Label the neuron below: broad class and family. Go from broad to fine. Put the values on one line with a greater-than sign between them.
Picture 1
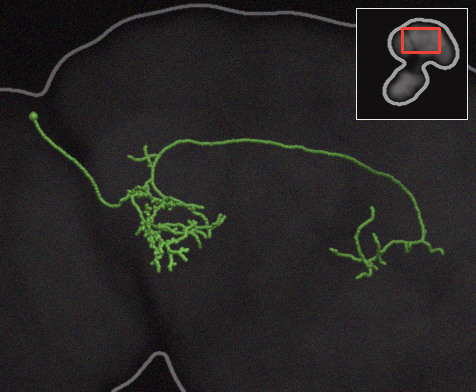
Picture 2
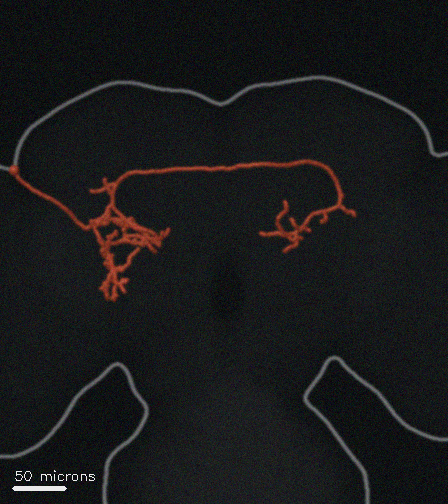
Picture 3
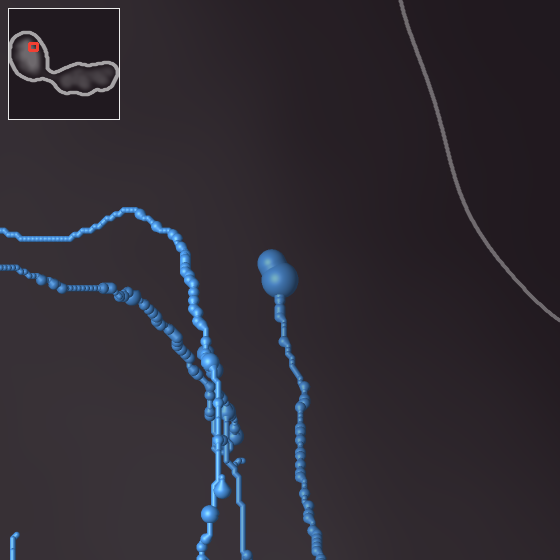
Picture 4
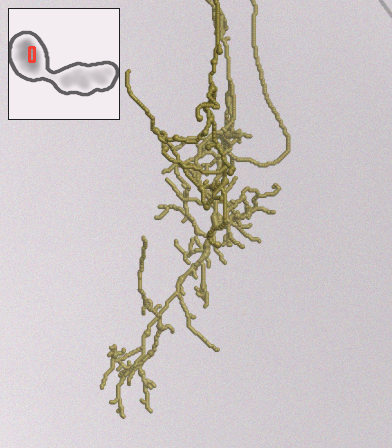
central-brain intrinsic neuron > hemilineage VPNp&v1_posterior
